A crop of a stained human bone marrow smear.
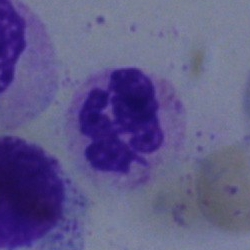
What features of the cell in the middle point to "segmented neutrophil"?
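For a segmented neutrophil, the cytoplasm fits: it's pale pinkish-lilac and forms a moderate rim around the nucleus.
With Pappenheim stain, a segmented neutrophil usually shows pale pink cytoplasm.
The granules fit as well, being faint, fine and pinkish.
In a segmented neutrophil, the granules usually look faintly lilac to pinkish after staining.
Otherwise, the outline is roughly round and smooth, and the chromatin is dark purple and coarsely clumped.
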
